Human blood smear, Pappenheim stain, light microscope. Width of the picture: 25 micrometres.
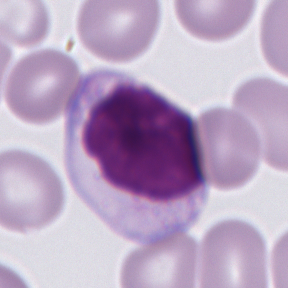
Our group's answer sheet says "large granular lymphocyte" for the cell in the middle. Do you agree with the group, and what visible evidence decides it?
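The cell measures about 16 by 12 micrometres and has a smooth, rounded outline without projections. Its nucleus, about 12 by 9 micrometres, is a single unlobed mass lying toward the upper right of the cell, slightly flattened on its right side, and it fills about 50% of the cell's area. The chromatin is dense and dark purple with a few slightly paler patches, and no nucleolus can be made out. The cytoplasm is very pale greyish-blue, forms a broad rim on the left and lower sides, and contains no vacuoles.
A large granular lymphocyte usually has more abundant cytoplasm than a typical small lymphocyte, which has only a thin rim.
The broad rim here, with the nucleus taking up only about half the cell, therefore speaks for large granular lymphocyte and against typical lymphocyte.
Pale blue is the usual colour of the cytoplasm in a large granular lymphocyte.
The very pale greyish-blue cytoplasm agrees with this. The name large granular lymphocyte fits this cell.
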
